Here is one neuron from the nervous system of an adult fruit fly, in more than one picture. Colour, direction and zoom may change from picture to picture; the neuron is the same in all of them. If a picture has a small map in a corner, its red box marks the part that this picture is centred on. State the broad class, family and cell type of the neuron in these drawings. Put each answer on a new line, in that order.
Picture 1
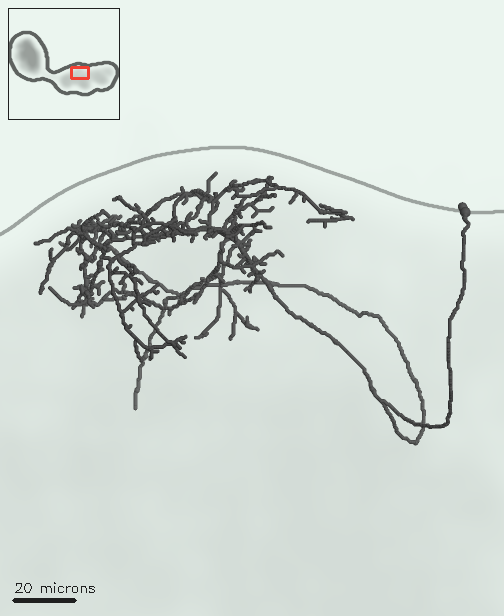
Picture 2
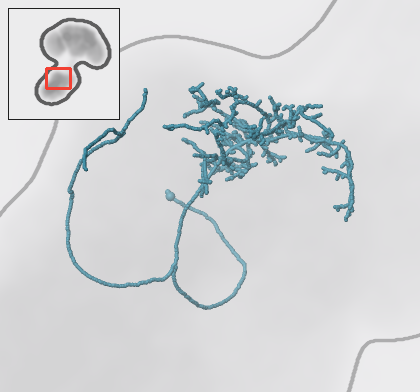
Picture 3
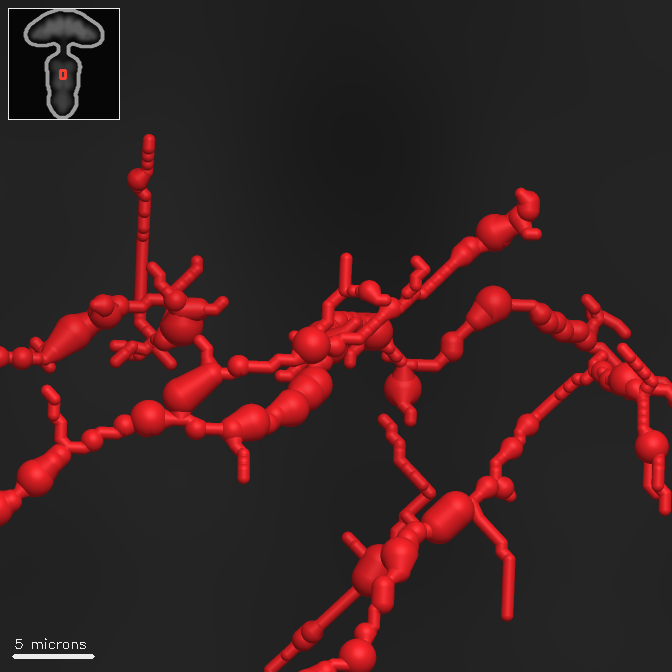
nerve-cord intrinsic neuron
hemilineage 19B
IN19B067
